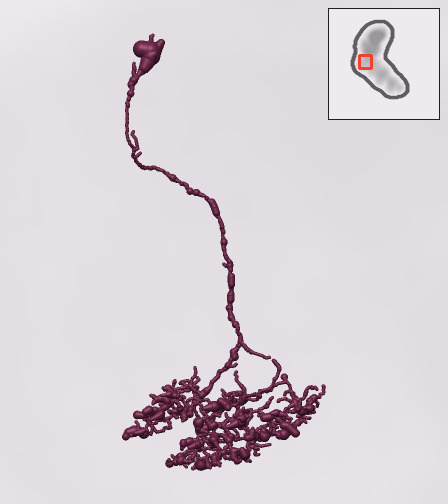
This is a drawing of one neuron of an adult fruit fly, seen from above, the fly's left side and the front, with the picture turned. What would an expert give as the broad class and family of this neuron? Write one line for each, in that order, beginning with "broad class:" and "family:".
broad class: optic-lobe intrinsic neuron
family: Dm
